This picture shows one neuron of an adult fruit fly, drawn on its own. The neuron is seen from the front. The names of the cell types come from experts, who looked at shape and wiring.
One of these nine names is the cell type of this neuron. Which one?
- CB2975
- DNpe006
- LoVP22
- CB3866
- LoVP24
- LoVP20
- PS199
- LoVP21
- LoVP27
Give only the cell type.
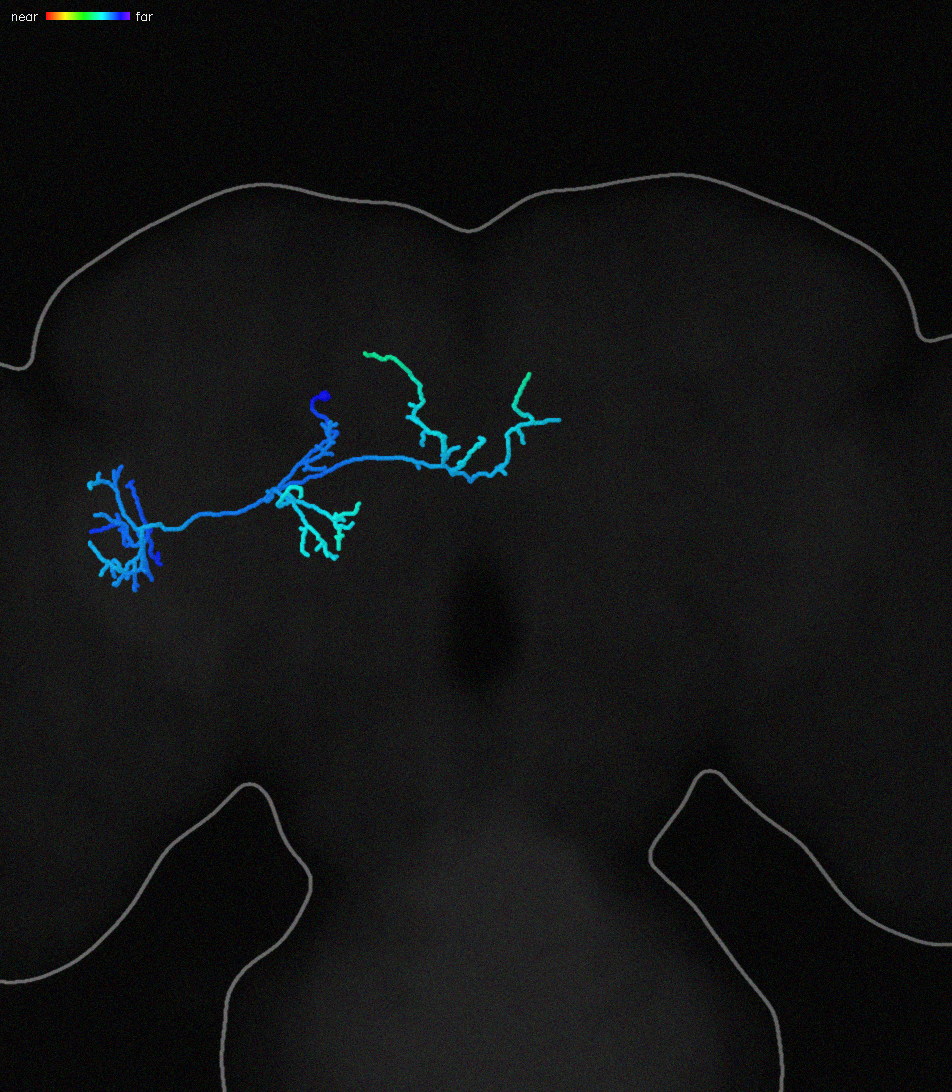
LoVP24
